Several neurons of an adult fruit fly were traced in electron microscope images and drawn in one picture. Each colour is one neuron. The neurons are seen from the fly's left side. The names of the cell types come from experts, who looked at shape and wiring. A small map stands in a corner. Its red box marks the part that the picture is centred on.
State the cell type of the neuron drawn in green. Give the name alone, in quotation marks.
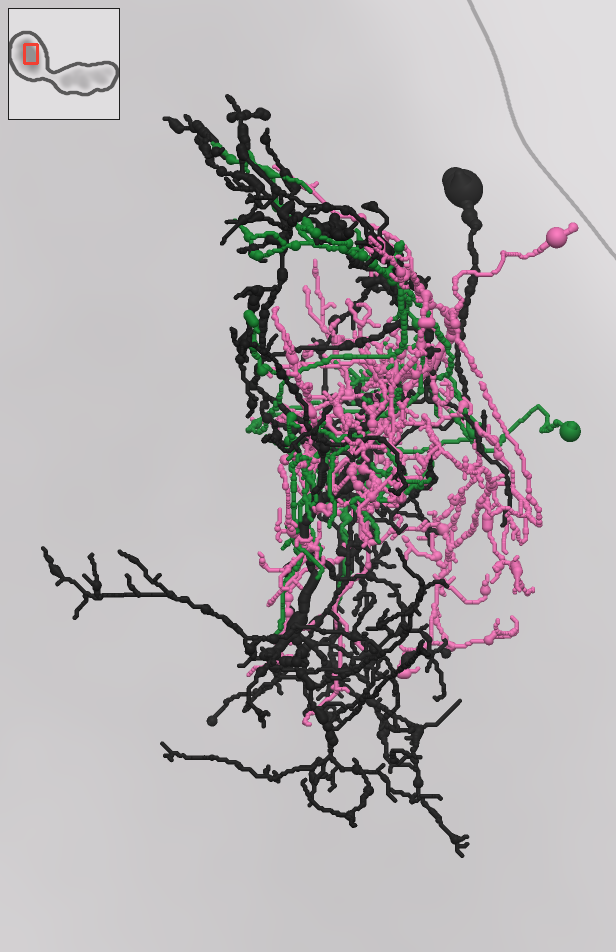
"CL128_f"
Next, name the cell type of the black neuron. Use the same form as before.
"CL288"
